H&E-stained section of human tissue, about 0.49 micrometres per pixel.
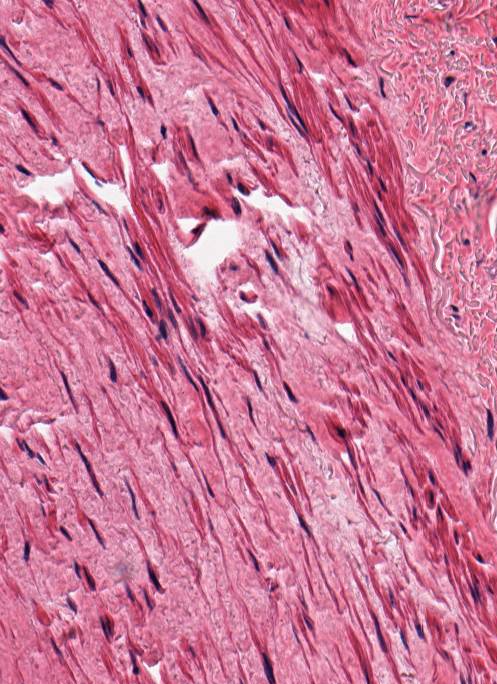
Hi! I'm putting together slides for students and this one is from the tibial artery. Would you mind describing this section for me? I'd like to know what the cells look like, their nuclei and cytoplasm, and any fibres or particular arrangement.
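Closely packed, elongated spindle cells lying parallel to one another occupy nearly the whole field. They run obliquely, from upper left towards lower right. The upper right corner holds a paler pink zone of wavy fibres with very few nuclei. Epithelium is absent throughout.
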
